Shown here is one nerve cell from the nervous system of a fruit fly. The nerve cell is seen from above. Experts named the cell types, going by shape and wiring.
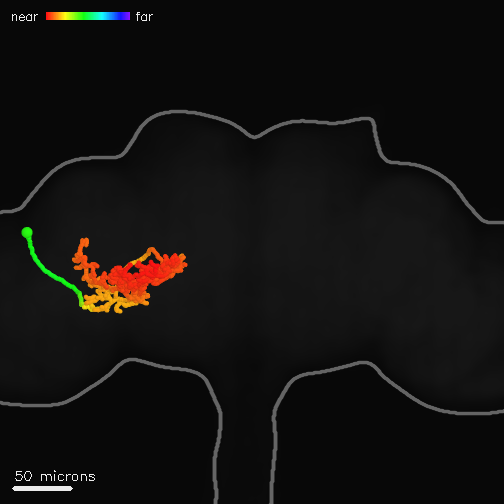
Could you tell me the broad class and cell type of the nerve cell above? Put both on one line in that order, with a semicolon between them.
central-brain intrinsic neuron; SLP211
